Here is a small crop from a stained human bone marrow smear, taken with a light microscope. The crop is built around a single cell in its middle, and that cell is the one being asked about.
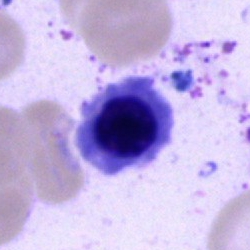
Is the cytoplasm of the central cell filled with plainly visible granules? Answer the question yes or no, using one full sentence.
No, in the cell's cytoplasm no granules are visible.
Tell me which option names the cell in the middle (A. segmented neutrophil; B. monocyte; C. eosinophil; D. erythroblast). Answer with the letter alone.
D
